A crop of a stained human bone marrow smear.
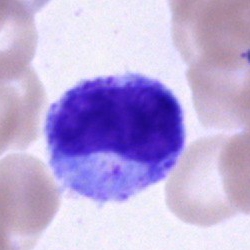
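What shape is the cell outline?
Roughly round.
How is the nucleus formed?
As one unlobed mass filling the upper part of the cell.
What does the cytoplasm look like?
It is pale blue, forms a crescent below the nucleus and holds a few small reddish-purple granules scattered through it.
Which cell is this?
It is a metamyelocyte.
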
